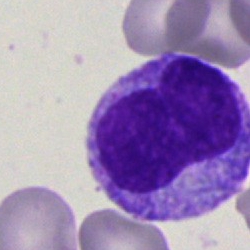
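Metamyelocyte, bone marrow smear. Nucleus occupies most of the cell; chromatin deep, dark purple throughout. Cytoplasm widest at lower right, fine purple granules scattered through it.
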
